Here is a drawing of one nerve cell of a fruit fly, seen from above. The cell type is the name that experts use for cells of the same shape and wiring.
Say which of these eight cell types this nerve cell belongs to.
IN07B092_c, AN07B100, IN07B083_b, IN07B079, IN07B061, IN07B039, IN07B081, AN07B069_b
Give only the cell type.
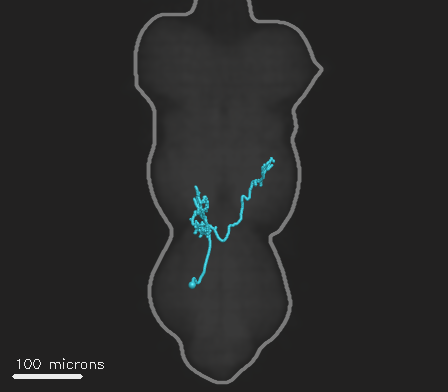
IN07B083_b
